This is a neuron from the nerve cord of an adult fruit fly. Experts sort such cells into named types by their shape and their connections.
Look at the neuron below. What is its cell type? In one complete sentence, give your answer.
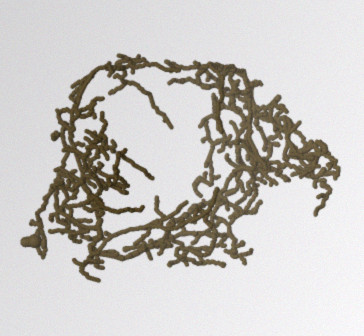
It is to cell type INXXX265 that the neuron belongs.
